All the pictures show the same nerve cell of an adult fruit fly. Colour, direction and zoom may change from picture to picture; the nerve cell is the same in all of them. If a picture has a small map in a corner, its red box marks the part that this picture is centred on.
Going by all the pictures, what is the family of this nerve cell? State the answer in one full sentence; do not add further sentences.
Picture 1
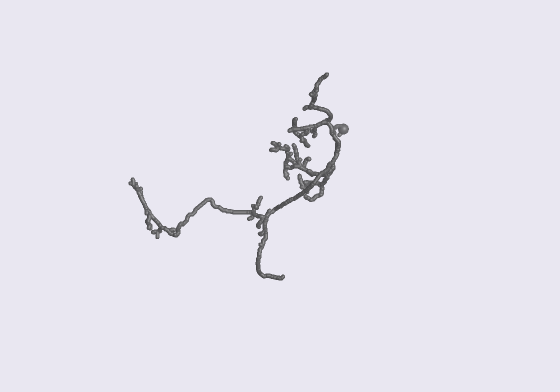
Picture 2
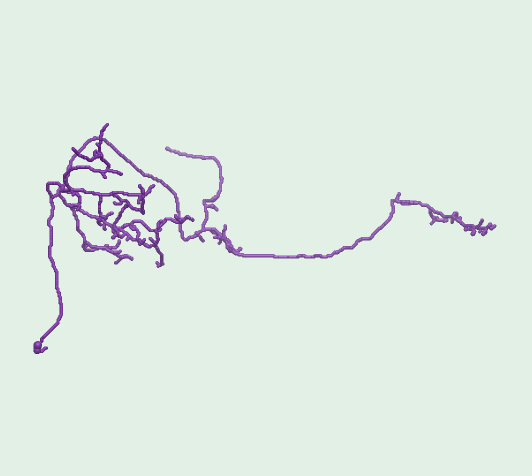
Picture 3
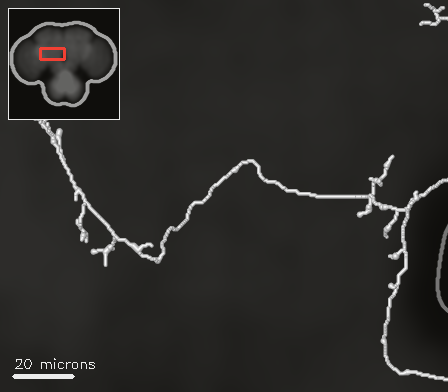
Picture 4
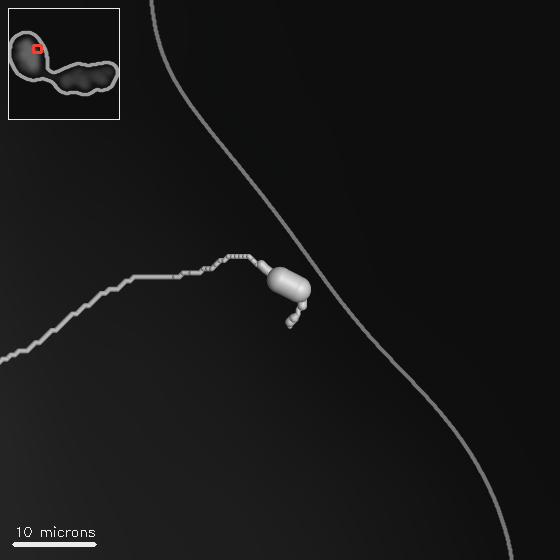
The nerve cell is listed under family hemilineage DM6_central1.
